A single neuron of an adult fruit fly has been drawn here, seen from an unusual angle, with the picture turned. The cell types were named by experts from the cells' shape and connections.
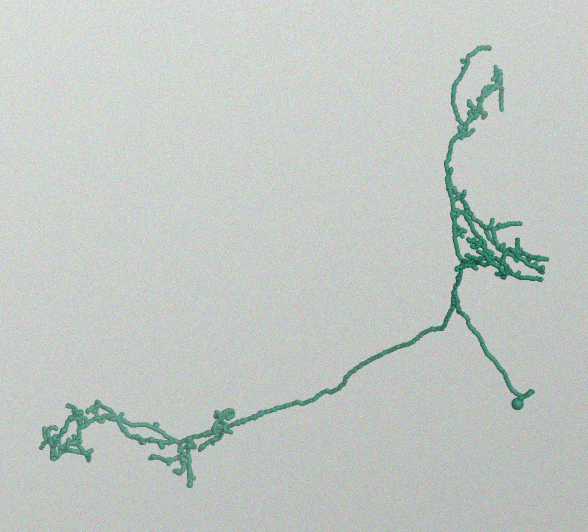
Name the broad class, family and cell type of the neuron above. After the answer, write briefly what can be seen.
It is a central-brain intrinsic neuron. Its family is hemilineage DM6_ventral. Its cell type is CB2294. Its cell body lies at the lower right of the picture. The picture shows dozens of branch ends.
